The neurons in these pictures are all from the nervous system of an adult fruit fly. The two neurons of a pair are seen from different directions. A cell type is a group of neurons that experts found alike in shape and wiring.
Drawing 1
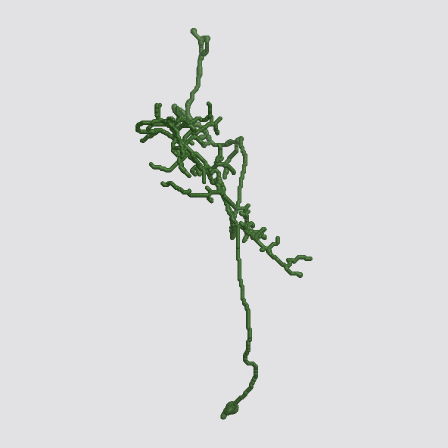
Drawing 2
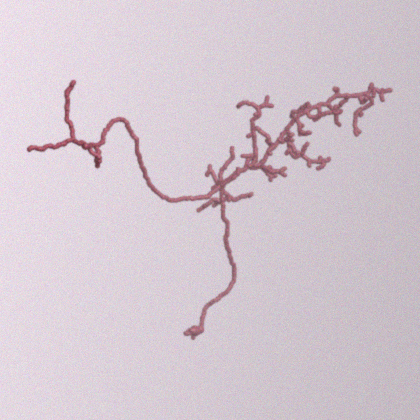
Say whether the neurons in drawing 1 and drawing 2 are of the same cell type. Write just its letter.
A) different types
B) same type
B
